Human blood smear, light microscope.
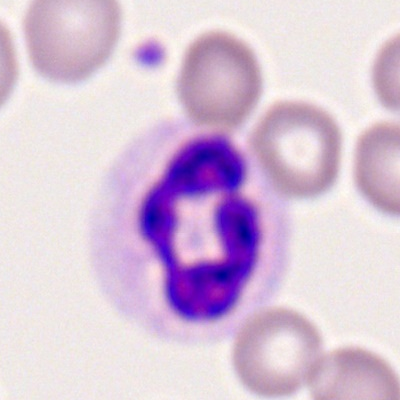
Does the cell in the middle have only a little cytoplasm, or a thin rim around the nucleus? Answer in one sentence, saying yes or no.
No, its cytoplasm is plentiful, not scant.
